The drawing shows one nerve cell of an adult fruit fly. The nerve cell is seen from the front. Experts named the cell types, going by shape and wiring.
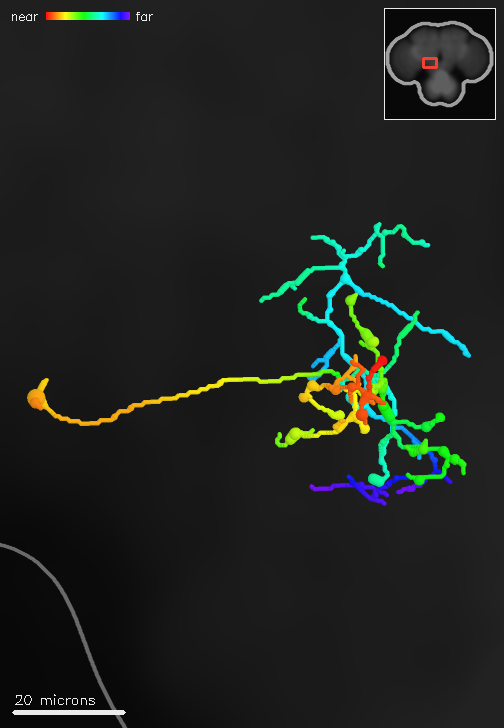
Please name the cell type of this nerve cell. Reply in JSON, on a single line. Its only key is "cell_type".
{"cell_type": "GNG443"}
